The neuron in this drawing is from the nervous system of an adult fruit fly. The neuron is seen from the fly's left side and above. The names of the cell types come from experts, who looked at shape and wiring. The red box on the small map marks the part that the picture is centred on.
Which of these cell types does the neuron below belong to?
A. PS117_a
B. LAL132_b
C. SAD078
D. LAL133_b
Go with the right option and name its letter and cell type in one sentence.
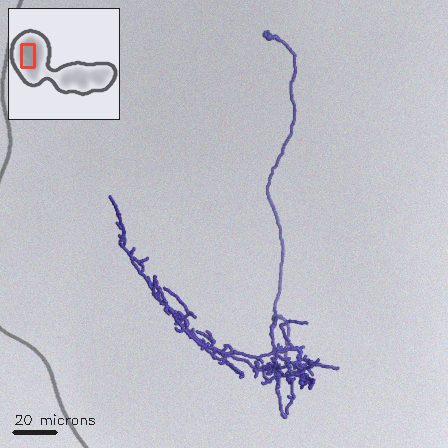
The neuron, by cell type, is LAL132_b, option B.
